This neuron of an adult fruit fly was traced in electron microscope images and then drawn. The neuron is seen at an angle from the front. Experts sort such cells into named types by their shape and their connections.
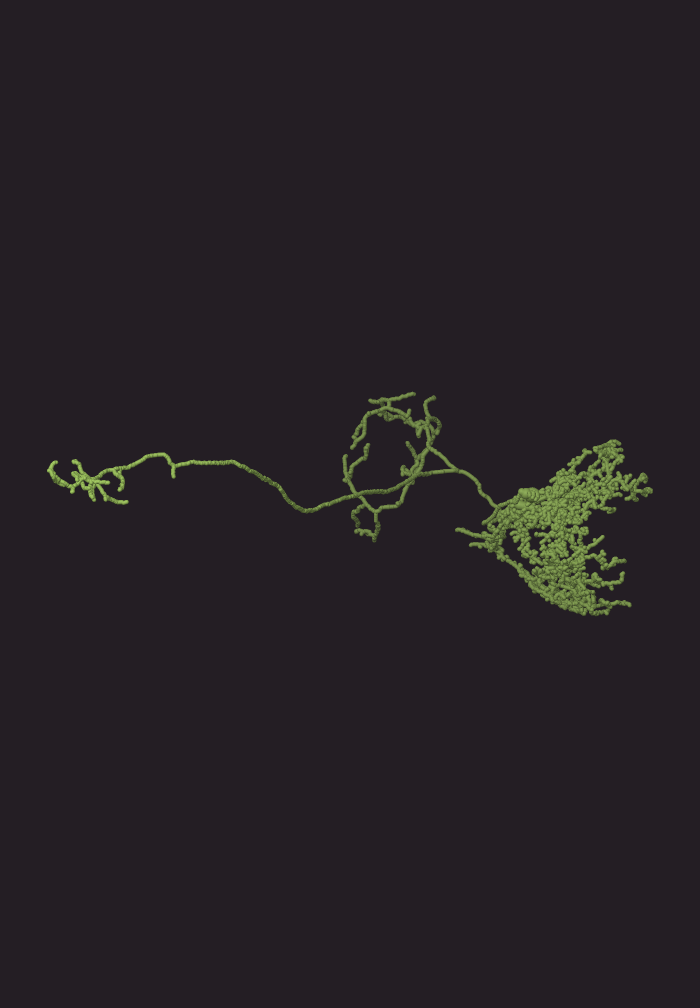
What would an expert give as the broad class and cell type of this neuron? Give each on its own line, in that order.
ascending neuron
ANXXX006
